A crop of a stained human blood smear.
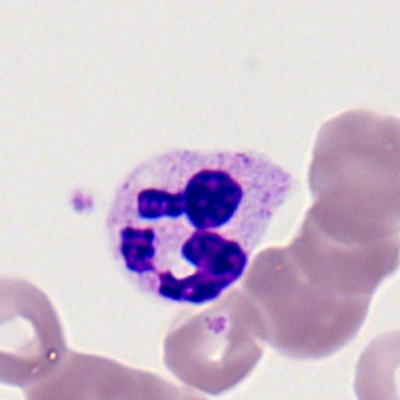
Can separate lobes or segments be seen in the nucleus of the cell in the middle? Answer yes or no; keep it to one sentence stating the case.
Yes, separate lobes or segments make up the nucleus of this cell.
